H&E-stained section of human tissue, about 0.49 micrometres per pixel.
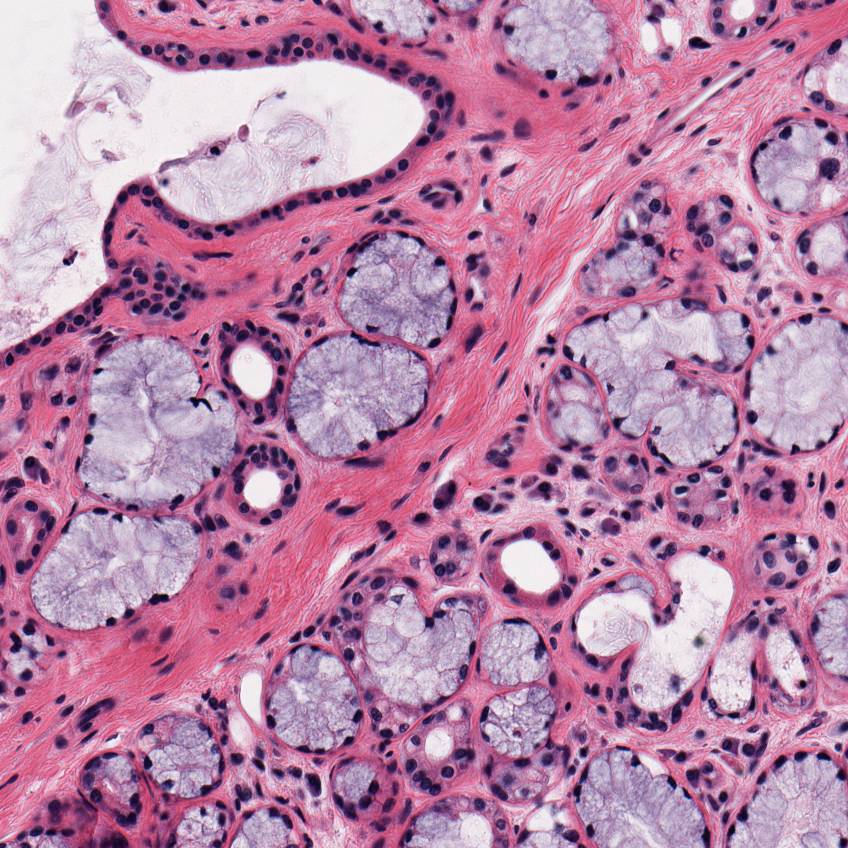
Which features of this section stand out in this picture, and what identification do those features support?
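Dense pink fibrous stroma runs diagonally from lower left to upper right between glandular units. Most units are rounded acini filled with pale bluish-grey, finely foamy cytoplasm; their cells have dark nuclei flattened against the base. Small cuboidal cells with dark nuclei form the thin lining of the large duct. The tissue is minor salivary gland.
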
